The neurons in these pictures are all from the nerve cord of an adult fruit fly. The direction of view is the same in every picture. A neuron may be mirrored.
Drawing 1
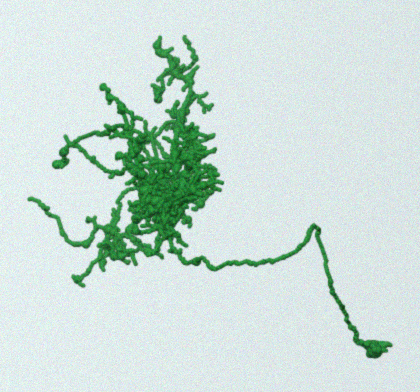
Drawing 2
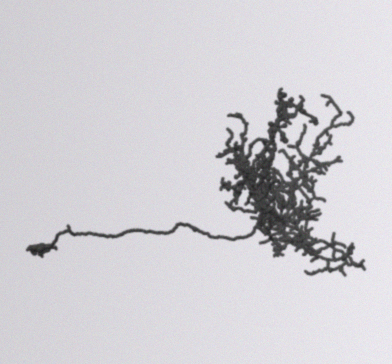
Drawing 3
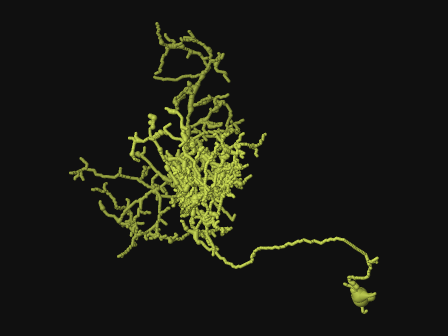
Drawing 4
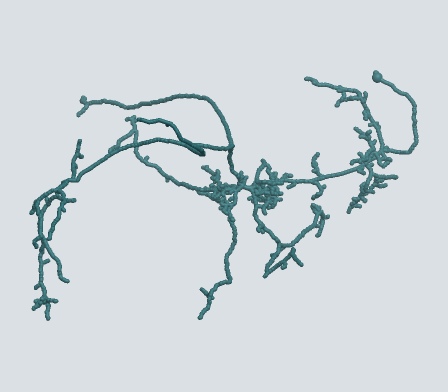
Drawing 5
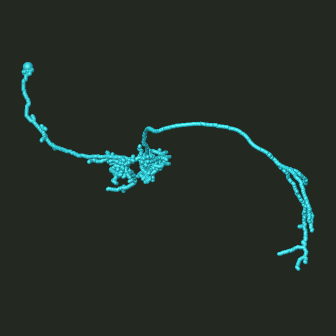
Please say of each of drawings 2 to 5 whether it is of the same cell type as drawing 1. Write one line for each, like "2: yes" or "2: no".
2: yes
3: yes
4: no
5: no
